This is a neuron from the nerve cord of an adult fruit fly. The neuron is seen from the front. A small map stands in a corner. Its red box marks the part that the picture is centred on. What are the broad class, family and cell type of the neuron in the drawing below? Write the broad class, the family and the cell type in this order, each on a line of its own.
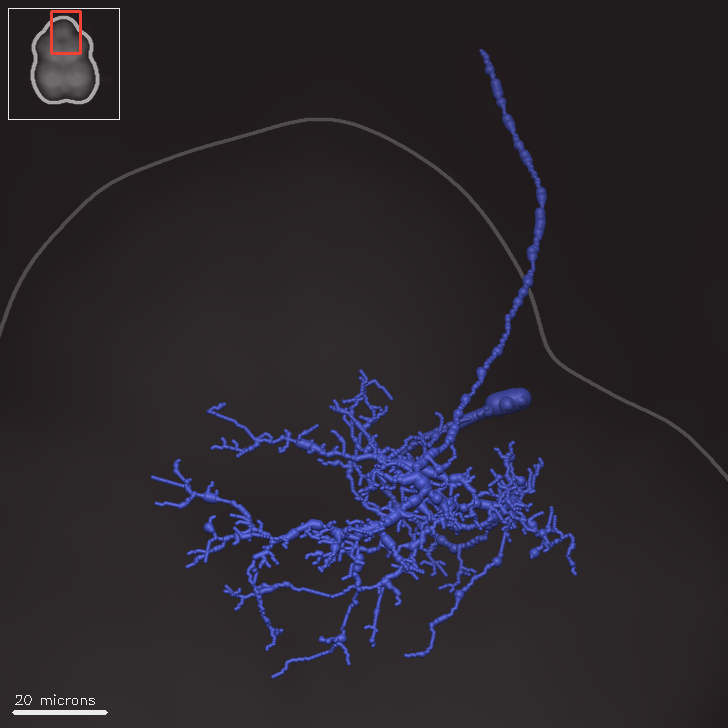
motor neuron of the nerve cord
hemilineage 03B
MNad47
